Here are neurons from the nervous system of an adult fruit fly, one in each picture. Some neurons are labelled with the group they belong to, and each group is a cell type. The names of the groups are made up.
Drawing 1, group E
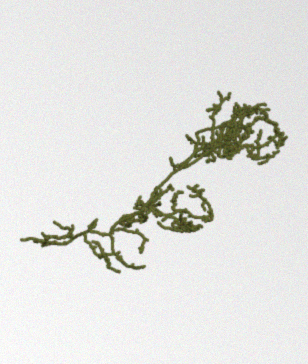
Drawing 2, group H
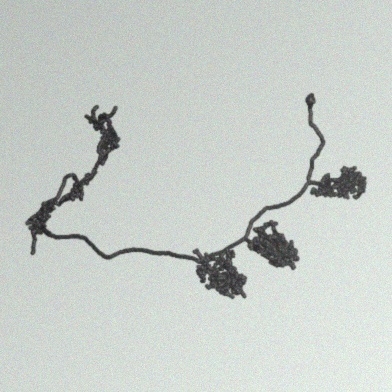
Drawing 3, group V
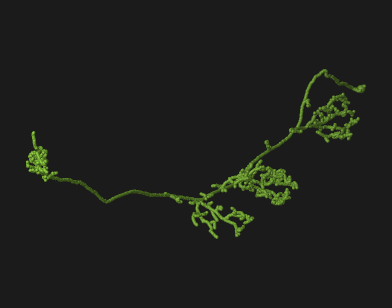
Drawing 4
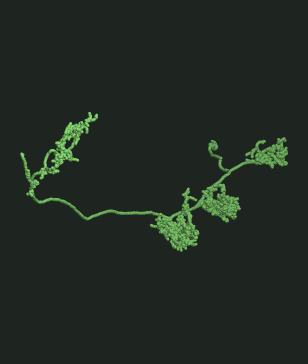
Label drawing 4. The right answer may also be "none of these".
group H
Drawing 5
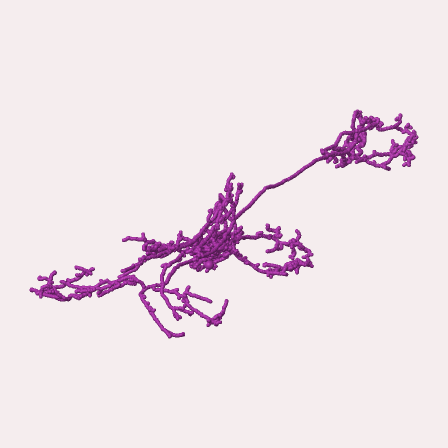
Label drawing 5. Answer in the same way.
group E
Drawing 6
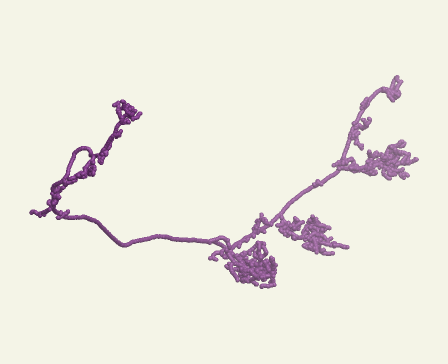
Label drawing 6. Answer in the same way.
group H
